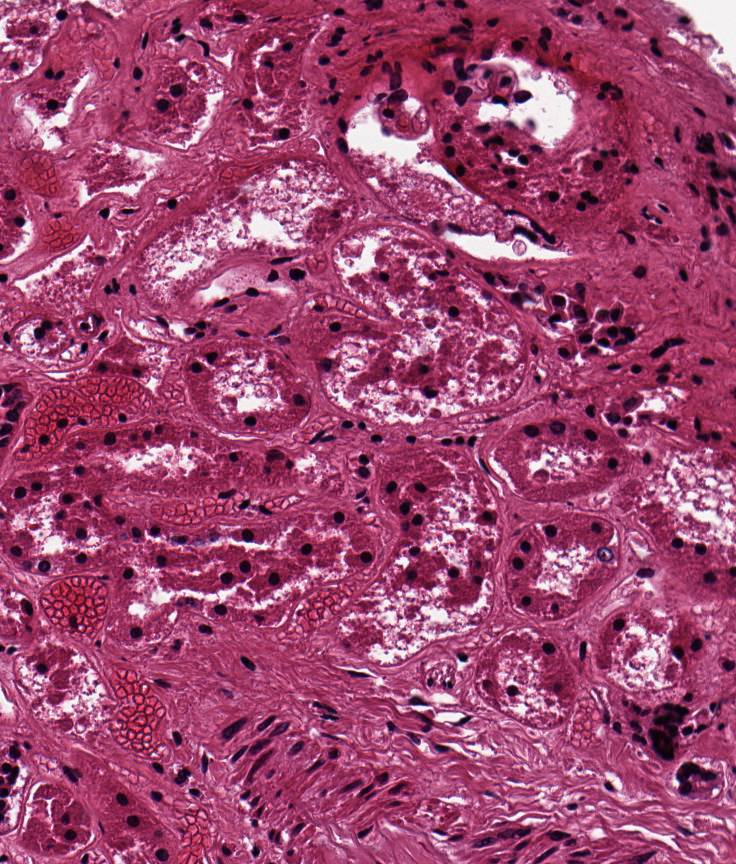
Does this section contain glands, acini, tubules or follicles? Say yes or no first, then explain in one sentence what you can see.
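Yes. The tubules are lined by a single layer of cuboidal cells with abundant pink cytoplasm.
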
